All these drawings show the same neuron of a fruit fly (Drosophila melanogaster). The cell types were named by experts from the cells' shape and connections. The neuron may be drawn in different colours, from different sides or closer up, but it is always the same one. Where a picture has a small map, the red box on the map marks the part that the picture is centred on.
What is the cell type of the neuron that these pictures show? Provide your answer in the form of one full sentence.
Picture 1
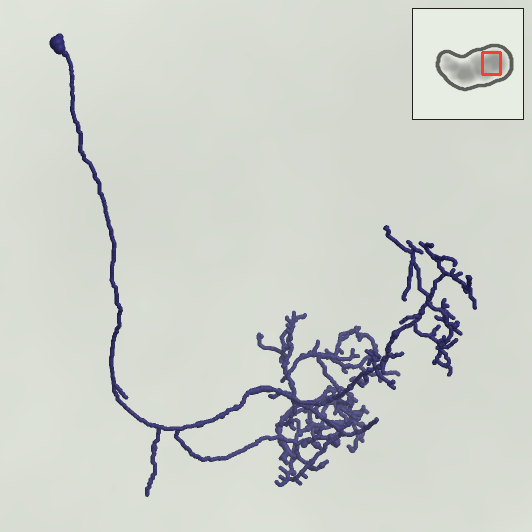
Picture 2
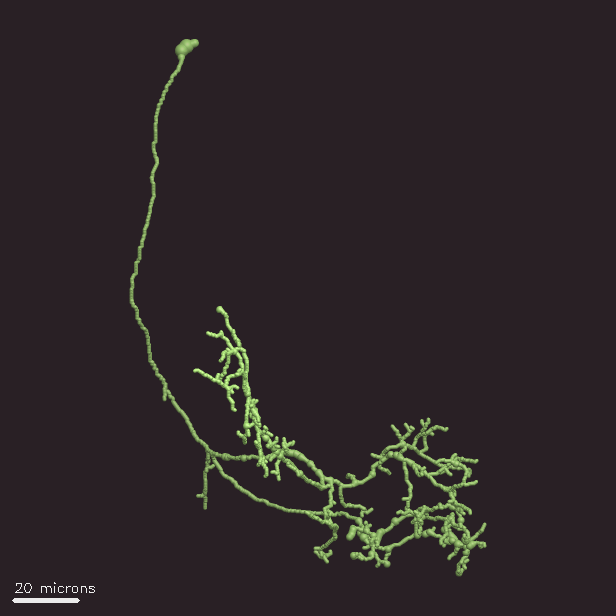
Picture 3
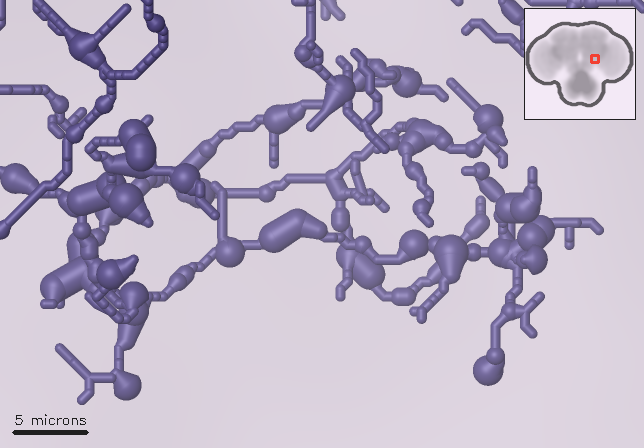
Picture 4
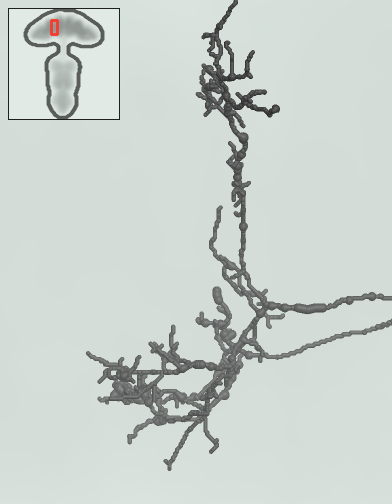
To the cell type WED095 belongs this neuron.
